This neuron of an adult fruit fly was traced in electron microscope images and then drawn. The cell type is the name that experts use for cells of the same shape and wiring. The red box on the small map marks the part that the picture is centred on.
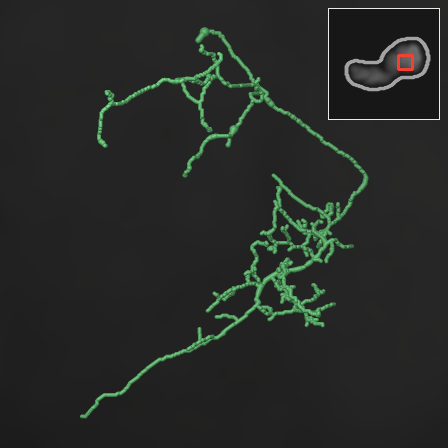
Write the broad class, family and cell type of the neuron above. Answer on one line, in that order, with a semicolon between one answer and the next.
central-brain intrinsic neuron; hemilineage DM4_ventral; PS241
